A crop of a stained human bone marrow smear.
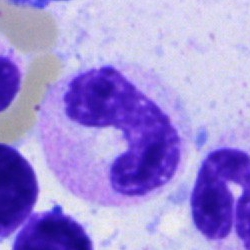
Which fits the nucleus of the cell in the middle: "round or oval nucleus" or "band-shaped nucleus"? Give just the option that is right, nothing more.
Band-shaped nucleus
